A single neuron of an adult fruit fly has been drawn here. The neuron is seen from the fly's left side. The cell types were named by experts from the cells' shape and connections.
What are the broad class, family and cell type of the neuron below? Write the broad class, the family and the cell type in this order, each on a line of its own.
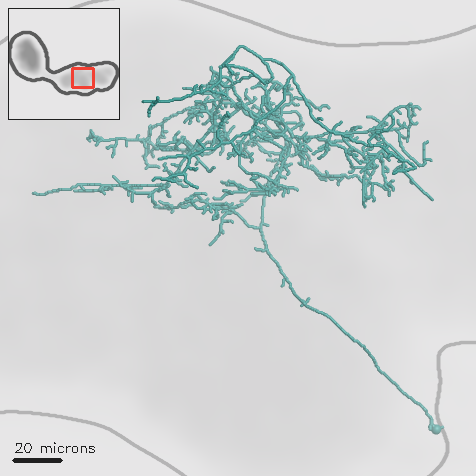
nerve-cord intrinsic neuron
hemilineage 06A
IN06A020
